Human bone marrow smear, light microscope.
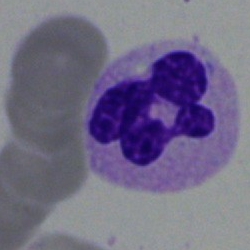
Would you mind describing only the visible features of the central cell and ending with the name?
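See how the lobes cluster around a small pale gap in the middle of the nucleus. The chromatin's dark purple and coarsely clumped. In the cytoplasm you'll only find fine, faint granules, plus one small clear spot just above the nucleus. It's a segmented neutrophil.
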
